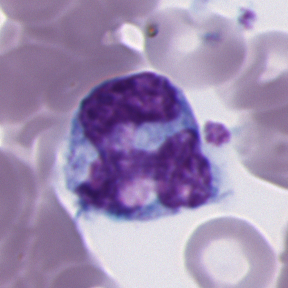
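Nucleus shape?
Irregular, folded into lobes that curve around a paler central area.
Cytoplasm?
Pale greyish blue, holding no large, coarse granules.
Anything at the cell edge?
A few fine, thread-like projections stick out from the lower edge.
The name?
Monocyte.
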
